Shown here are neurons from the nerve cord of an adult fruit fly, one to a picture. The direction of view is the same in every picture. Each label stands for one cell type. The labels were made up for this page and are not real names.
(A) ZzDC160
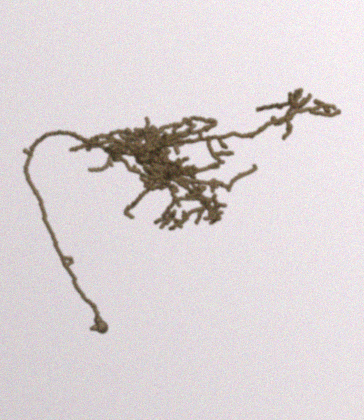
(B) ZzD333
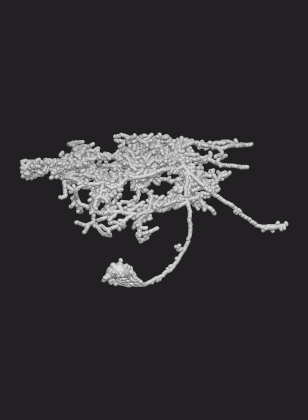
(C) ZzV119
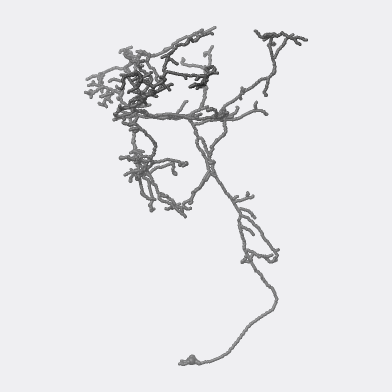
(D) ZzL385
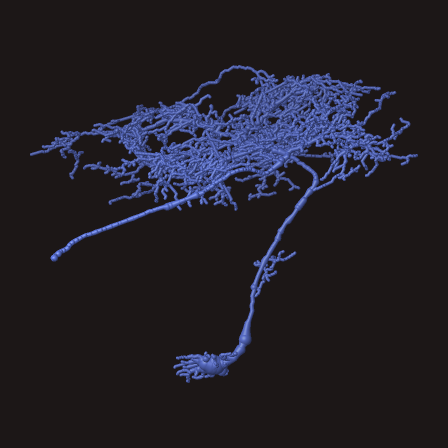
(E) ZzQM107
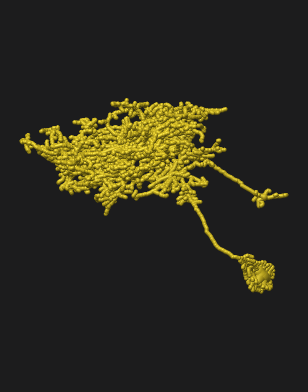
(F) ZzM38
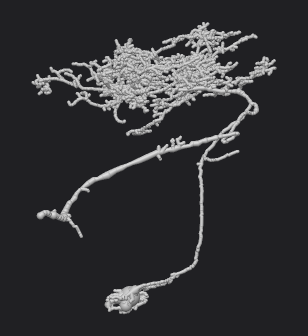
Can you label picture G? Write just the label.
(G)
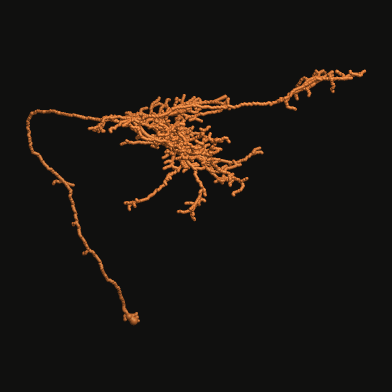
ZzDC160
